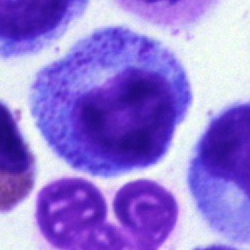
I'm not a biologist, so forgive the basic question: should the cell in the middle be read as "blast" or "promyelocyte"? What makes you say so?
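It's a promyelocyte. What settles it for me is the dark purple granules scattered through the blue cytoplasm.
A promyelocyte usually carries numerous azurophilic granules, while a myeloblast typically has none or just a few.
Otherwise, the nucleus sits off-centre toward the lower right with dark purple chromatin, and the bluish cytoplasm is widest above and to the left of it.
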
